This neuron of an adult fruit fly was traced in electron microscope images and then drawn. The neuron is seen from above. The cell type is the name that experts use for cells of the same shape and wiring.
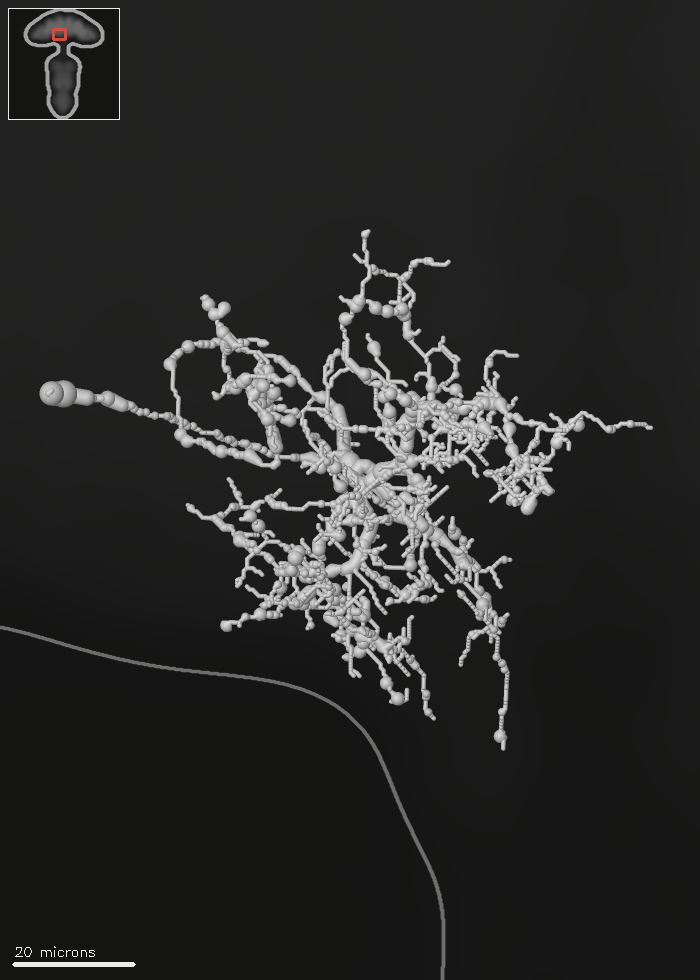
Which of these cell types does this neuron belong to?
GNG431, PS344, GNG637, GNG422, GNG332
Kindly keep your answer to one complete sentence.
The cell type carried by this neuron is GNG637.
